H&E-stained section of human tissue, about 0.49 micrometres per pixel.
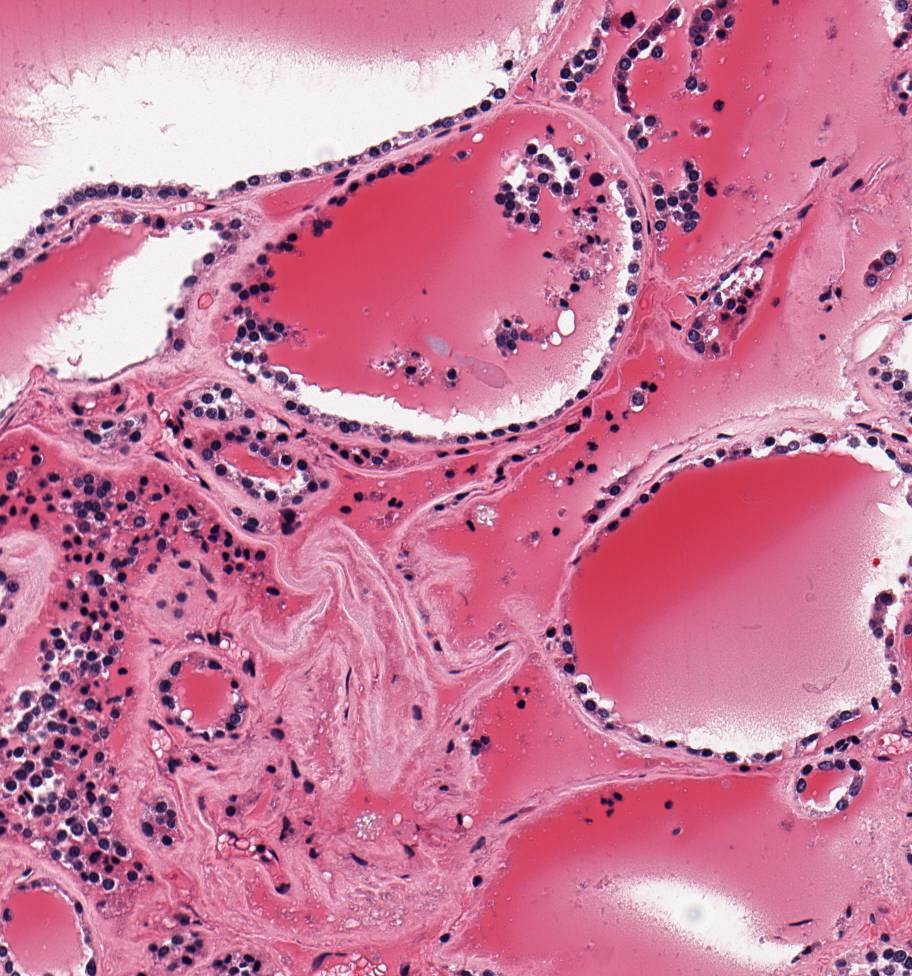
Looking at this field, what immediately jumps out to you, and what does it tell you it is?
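Thyroid follicle makes up most of this field: rounded follicles of varying size, filled with homogeneous pink colloid. A single layer of flattened to low cuboidal cells with small dark round nuclei lines each.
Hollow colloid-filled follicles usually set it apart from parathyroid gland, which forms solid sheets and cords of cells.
A band of fibrous connective tissue lies in the lower centre.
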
